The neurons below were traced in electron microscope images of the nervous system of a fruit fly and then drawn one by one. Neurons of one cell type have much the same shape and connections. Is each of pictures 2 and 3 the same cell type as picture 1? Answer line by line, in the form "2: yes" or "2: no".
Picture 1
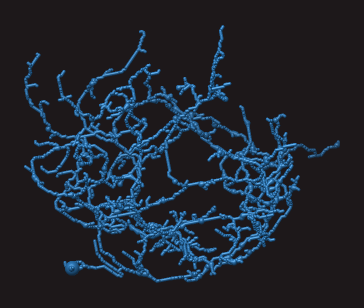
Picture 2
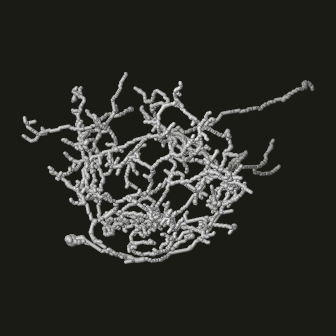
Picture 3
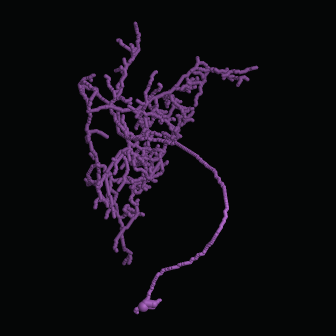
2: yes
3: no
